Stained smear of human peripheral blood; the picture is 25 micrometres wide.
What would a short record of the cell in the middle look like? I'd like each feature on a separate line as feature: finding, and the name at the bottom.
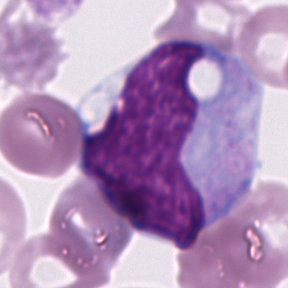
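Position: nucleus against the left side of the cell
Nucleoli: none visible
Granules: no coarse granules in the cytoplasm
Vacuole: single, round, clear, at the upper edge of the nucleus
Name: monocyte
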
